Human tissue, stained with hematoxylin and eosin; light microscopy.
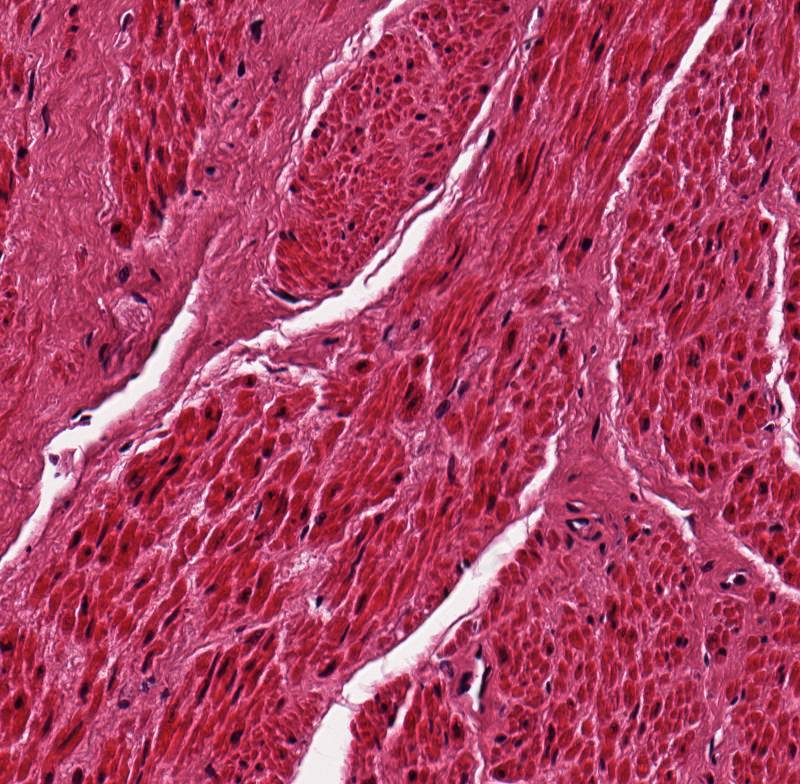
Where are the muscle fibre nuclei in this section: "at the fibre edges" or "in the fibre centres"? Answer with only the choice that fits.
In the fibre centres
